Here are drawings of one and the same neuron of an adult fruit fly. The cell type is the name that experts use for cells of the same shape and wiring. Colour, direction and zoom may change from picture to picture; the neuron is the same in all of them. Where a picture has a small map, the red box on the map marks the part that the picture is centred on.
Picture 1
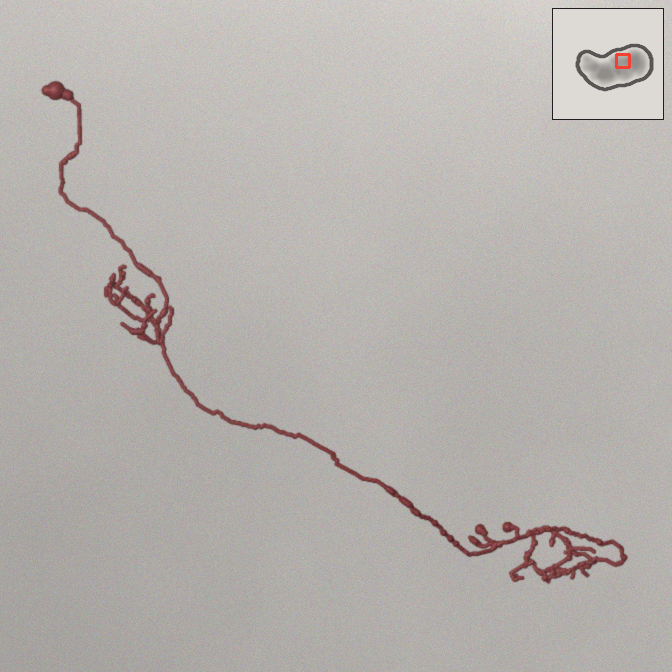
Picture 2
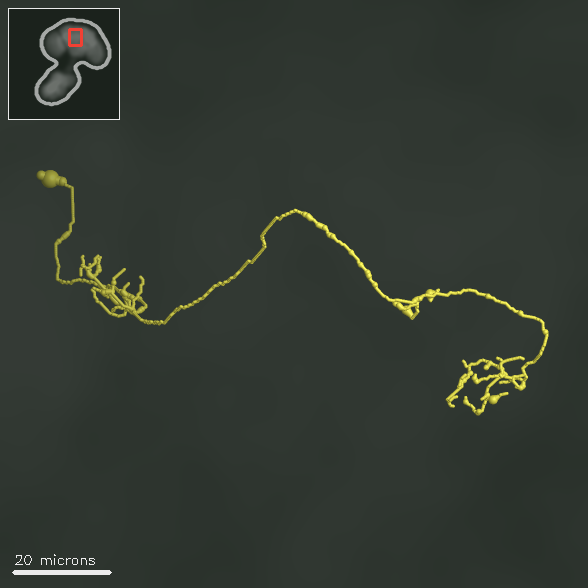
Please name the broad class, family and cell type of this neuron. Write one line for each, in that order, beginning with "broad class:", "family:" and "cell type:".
broad class: central-brain intrinsic neuron
family: class CX
cell type: PFNp_a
